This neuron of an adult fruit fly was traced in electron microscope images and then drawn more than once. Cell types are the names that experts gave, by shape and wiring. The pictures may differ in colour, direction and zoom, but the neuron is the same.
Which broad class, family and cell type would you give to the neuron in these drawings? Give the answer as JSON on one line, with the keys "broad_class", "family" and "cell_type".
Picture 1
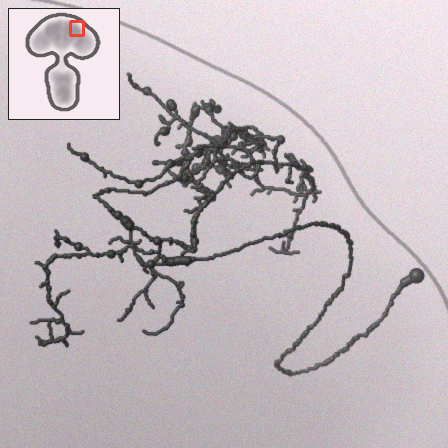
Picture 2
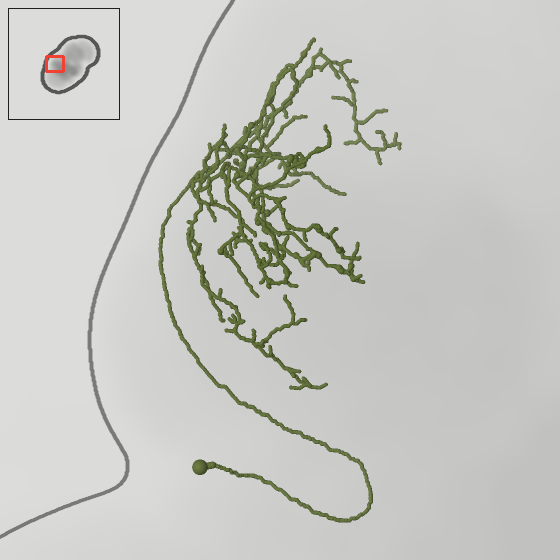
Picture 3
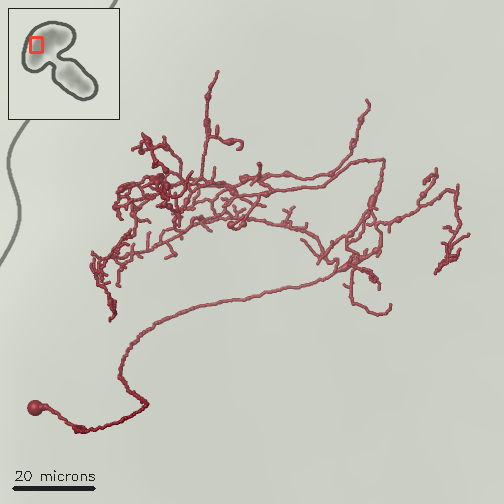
{"broad_class": "central-brain intrinsic neuron", "family": "hemilineage SLPav2", "cell_type": "SLP087"}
